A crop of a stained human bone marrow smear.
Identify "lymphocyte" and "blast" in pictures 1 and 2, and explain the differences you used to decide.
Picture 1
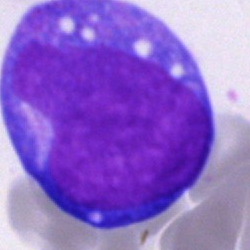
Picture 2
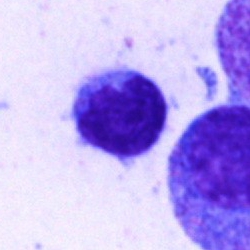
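A blast appears in picture 1, and a lymphocyte in picture 2. The blast has a smooth oval outline without blebs or projections, and its chromatin is finely granular and evenly spread. Beside its nucleus on the left lies a paler zone of cytoplasm. In the lymphocyte, by contrast, the chromatin is dense and dark purple, with no visible nucleoli.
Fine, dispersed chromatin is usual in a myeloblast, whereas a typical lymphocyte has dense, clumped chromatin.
The lymphocyte's nucleus fills most of the cell, leaving a scant rim of blue cytoplasm that is widest on the left and shows no granules.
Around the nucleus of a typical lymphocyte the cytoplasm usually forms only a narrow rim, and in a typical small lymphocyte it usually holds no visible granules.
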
